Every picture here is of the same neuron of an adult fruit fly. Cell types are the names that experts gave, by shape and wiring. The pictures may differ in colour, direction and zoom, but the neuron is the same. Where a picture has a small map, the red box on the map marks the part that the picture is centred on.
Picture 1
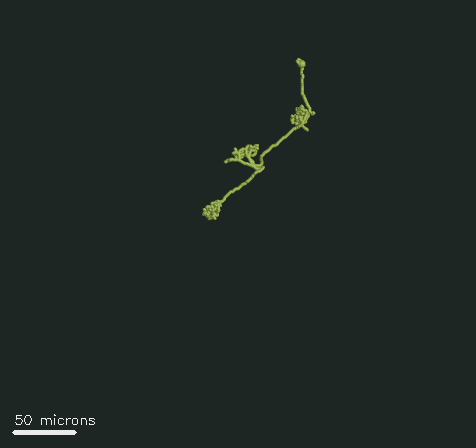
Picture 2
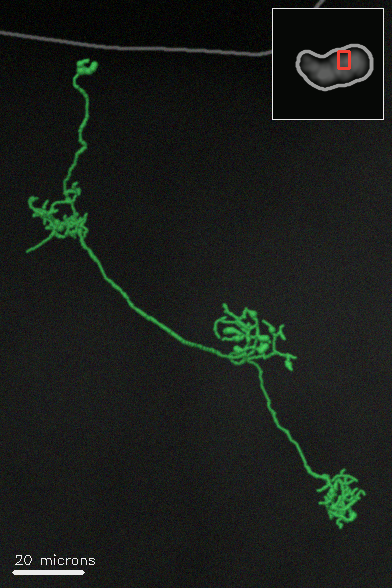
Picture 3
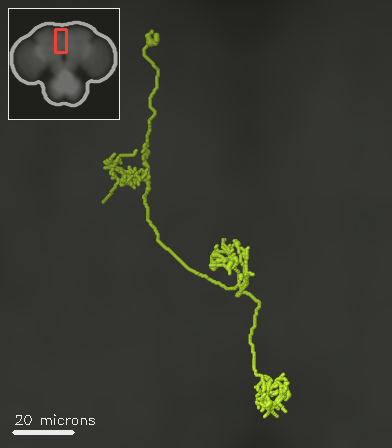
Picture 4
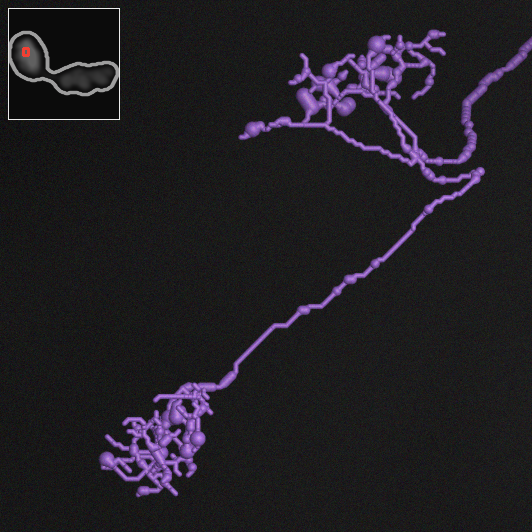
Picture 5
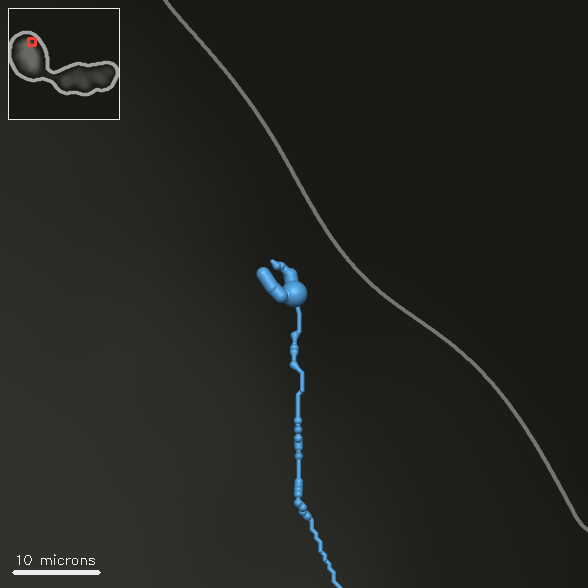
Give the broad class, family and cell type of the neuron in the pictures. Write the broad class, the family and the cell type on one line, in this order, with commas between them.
central-brain intrinsic neuron, class CX, PFNd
